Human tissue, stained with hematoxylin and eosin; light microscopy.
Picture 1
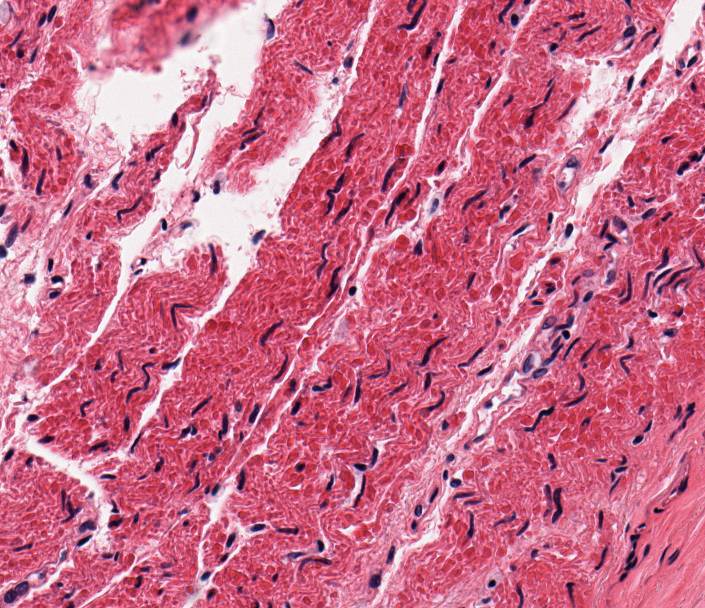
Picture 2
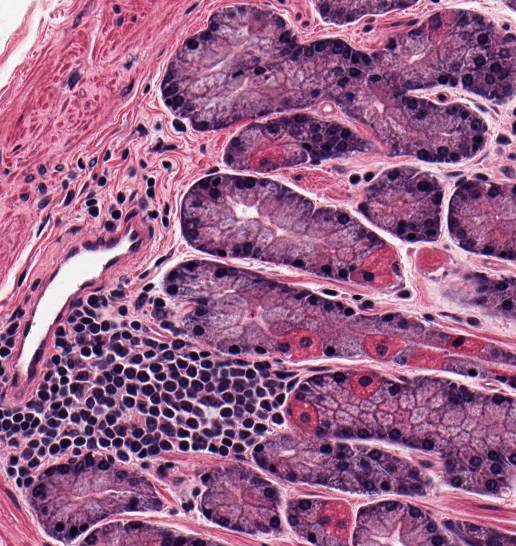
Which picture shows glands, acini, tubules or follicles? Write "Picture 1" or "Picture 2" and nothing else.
Picture 2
